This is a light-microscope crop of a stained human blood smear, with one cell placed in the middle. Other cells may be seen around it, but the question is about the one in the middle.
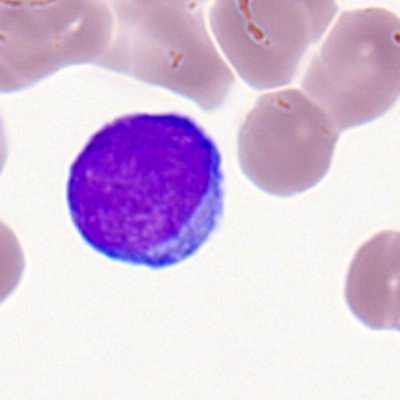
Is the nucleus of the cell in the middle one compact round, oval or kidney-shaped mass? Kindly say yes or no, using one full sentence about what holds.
Yes, there is one compact nucleus, round, oval or kidney-shaped, in this cell.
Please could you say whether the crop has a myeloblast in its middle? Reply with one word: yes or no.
yes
